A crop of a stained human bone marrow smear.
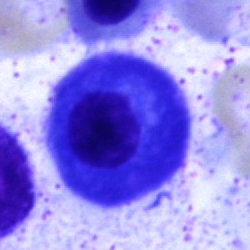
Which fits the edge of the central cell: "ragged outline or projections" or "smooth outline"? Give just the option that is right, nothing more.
Smooth outline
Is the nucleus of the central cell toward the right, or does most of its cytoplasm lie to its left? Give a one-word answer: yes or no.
No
